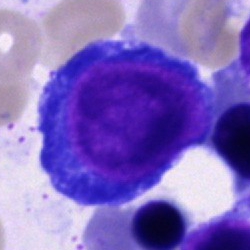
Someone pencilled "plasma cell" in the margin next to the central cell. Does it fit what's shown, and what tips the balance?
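Nucleus: roughly central, against plasma cell.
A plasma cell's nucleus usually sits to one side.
Chromatin: fine, not coarsely clumped; again against plasma cell.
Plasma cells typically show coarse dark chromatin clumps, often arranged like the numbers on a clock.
Cytoplasm: deep blue, no distinct granules. Outline: irregular, edge slightly ragged. Verdict: proerythroblast; plasma cell does not fit.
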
